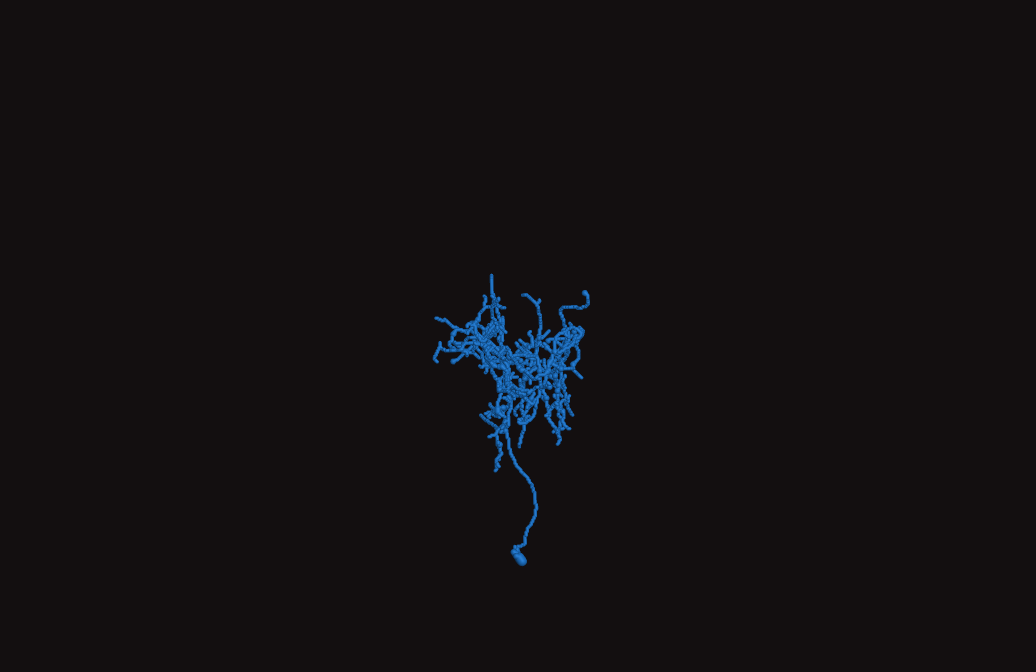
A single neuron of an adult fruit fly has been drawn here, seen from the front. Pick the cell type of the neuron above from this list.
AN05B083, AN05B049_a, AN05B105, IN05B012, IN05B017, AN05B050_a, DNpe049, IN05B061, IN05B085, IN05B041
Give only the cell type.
IN05B061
